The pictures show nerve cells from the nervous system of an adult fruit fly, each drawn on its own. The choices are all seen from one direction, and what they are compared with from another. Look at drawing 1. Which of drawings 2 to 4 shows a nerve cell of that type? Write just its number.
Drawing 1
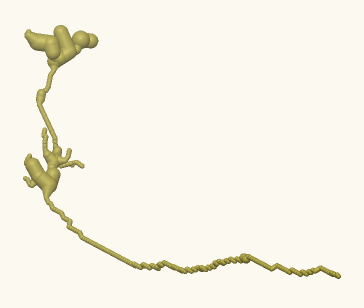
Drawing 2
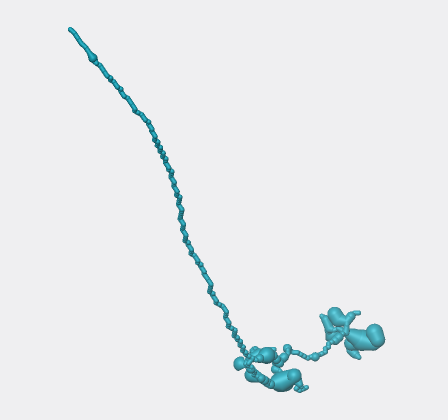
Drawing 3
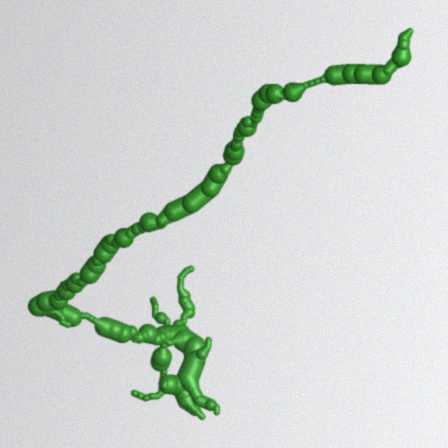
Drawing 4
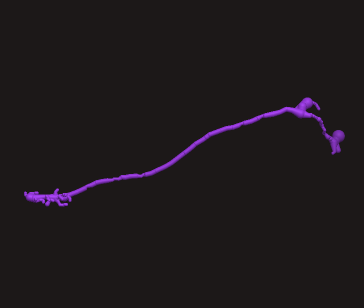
2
